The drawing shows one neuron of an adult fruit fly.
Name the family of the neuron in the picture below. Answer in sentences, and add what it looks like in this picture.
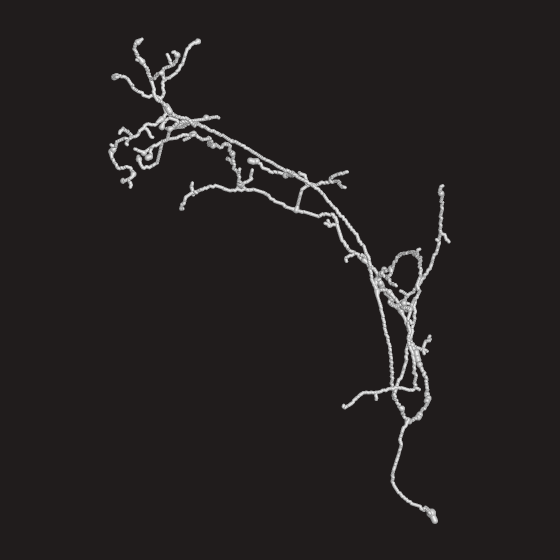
Its family is hemilineage AOTUv3_dorsal. This is a central-brain intrinsic neuron. The cell body can be seen at the lower right of the picture. Dozens of branch ends can be seen.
